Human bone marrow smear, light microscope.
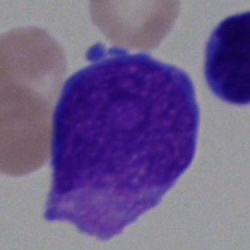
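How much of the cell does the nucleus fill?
Most of it.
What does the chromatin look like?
Finely stippled, with no coarse dark clumps.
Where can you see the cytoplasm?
As a scant band, mainly along the lower edge.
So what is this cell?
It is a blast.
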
